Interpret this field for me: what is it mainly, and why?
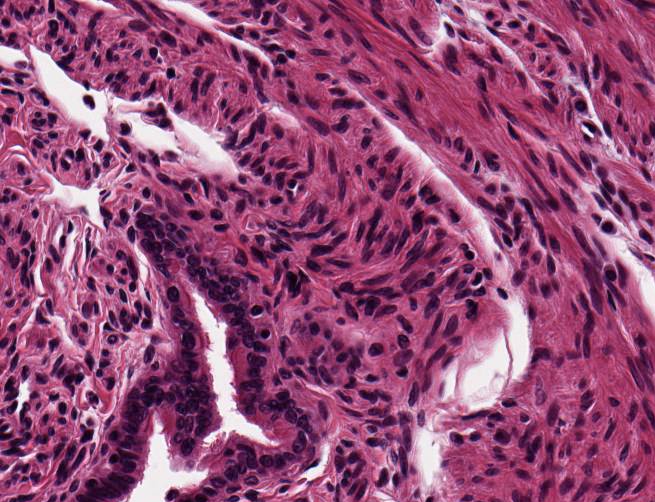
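Smooth muscle is the main tissue here. Upper right, cells run in long parallel fascicles slanting from upper left to lower right, densely packed with little loose stroma. Most right-half nuclei are elongated and spindle-shaped, in pink, fibrillary cytoplasm.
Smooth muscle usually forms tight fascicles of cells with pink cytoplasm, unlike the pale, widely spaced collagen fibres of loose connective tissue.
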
